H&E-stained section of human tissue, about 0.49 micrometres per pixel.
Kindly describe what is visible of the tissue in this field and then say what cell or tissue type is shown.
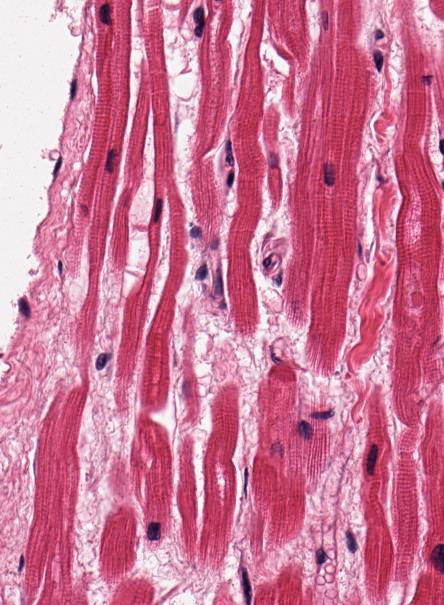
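Muscle fibres elongated, roughly parallel, mostly top to bottom of field. Distinct fine cross-striations along their length. Cytoplasm deep pink-red. Nuclei oval, dark, central within fibres. Name: atrial appendage of the heart.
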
